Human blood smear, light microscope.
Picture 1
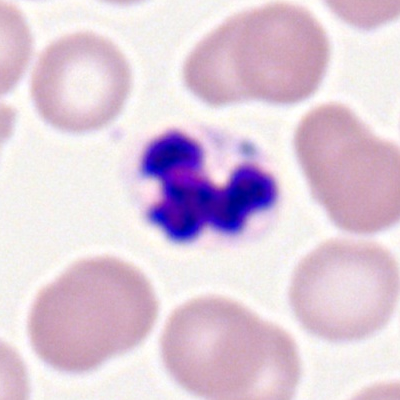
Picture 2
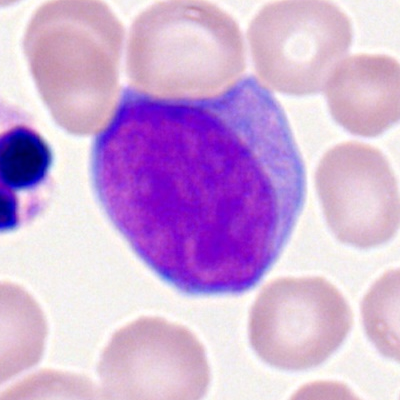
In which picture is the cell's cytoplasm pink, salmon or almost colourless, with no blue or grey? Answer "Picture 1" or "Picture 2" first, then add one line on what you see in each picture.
Picture 1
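What picture 1 shows: The cytoplasm around the nucleus is pale pink.
What picture 2 shows: The cytoplasm is blue, deepest in colour along the cell's outer edge.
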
